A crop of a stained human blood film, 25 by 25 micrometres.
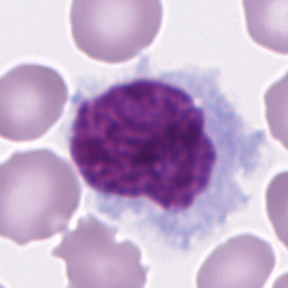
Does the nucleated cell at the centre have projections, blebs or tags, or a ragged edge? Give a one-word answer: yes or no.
Yes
